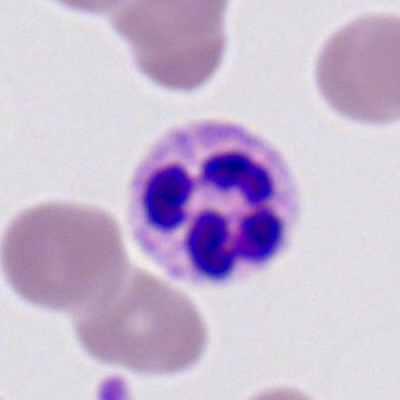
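Segmented neutrophil, the cell in the middle. Its outline is round. The nuclear lobes are arranged roughly in a ring around a pale central area, and no nucleoli are visible in the nucleus. Fine, small pinkish-lilac granules are present in the cytoplasm.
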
